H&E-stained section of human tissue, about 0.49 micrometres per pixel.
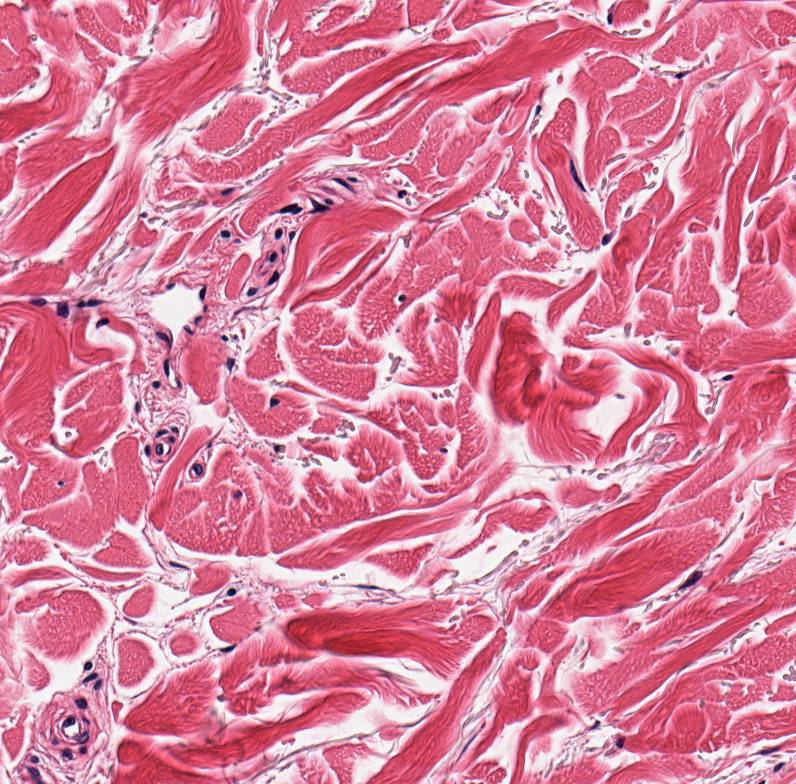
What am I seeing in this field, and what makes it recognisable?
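I'd call this dermis. Muscle fibres run in many directions here, bundles cut lengthwise, obliquely and across, all intermingled.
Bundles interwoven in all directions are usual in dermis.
Nuclei are sparse, small and dark, leaving wide stretches of pink fibre bare.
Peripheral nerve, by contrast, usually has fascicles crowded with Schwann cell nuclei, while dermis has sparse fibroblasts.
Thin strands of loose, delicate connective tissue lie between the bundles, and I see no fat cells among them.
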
